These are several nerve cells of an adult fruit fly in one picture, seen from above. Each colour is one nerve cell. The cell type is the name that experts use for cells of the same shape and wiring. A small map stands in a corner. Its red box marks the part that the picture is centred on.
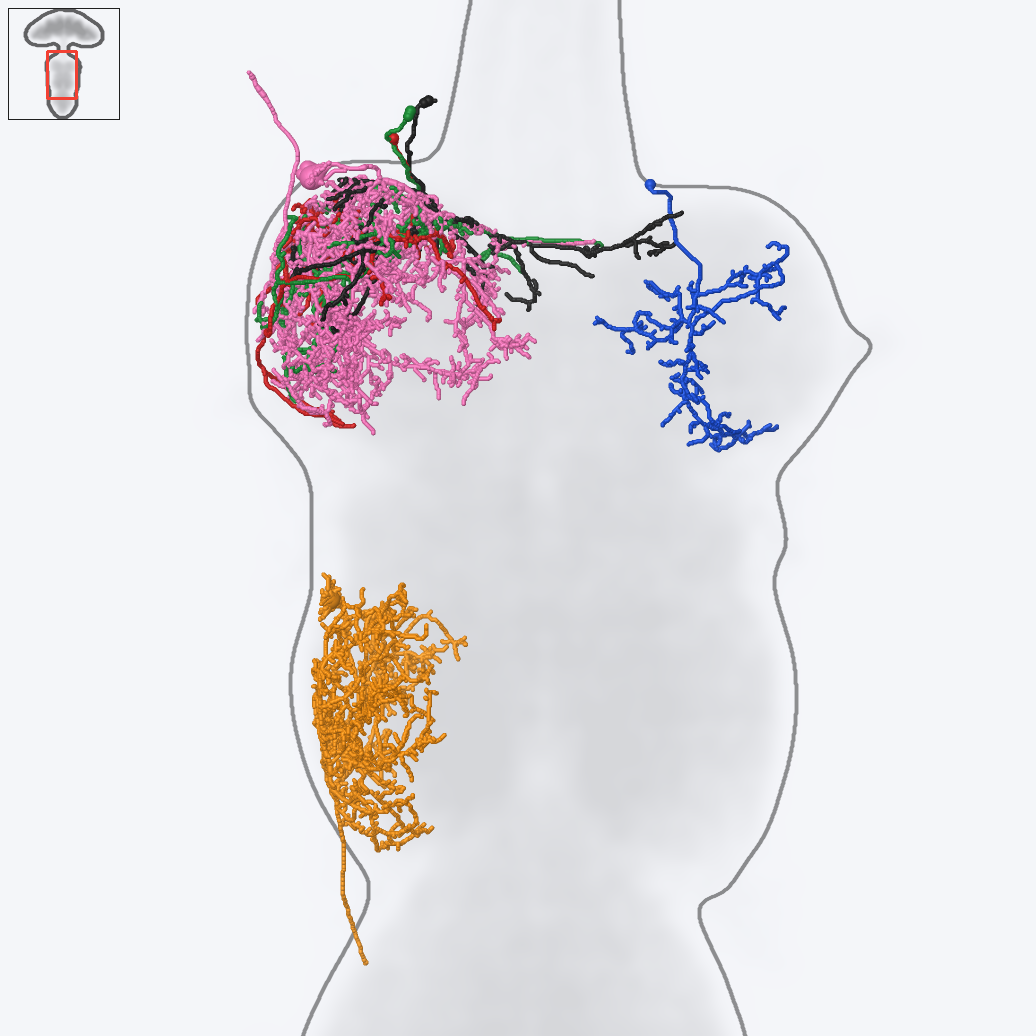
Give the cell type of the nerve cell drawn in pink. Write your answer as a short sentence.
The cell type is Tergopleural/Pleural promotor MN.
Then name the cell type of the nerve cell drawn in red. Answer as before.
The cell type is IN16B094.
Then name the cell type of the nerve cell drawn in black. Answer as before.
The cell type is IN16B070.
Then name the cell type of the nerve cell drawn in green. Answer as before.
The cell type is IN16B061.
